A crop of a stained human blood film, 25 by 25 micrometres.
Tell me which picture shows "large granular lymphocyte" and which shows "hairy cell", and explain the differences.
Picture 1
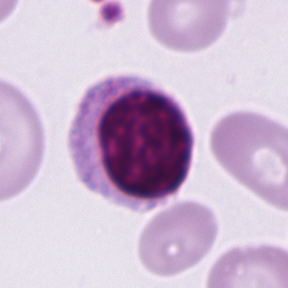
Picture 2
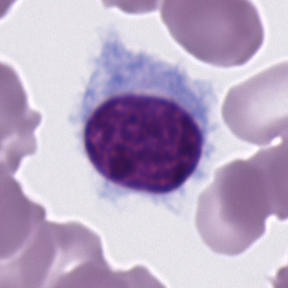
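The hairy cell is in picture 2, the large granular lymphocyte in picture 1. Look first at the edge: in the hairy cell the cytoplasm ends raggedly, with fine hair-like projections. Its cytoplasm is pale blue and forms a wider rim above the nucleus than below it. In picture 1 the cell is about 11 micrometres across, and its pale greyish-blue cytoplasm forms a crescent on the left side. Now compare the chromatin: dense and dark purple with coarse clumps in picture 1, but only moderately condensed, in a patchy, strand-like pattern, in picture 2. The nucleus in picture 1 is round, with no lobes or deep indentation, about 10 by 8 micrometres; it fills about 60% of the cell's area and lies toward the right of the cell.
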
